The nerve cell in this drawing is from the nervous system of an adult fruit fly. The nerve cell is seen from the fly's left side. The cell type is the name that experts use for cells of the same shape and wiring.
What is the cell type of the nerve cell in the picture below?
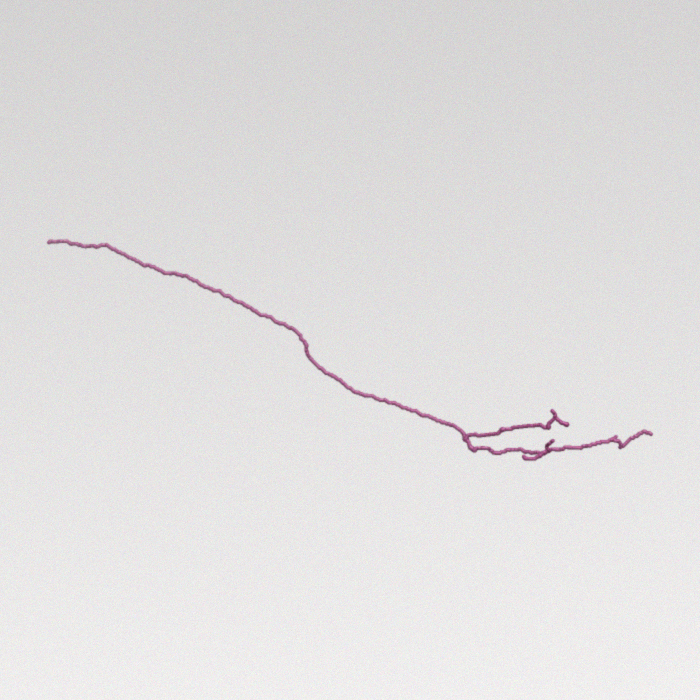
JO-FD2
